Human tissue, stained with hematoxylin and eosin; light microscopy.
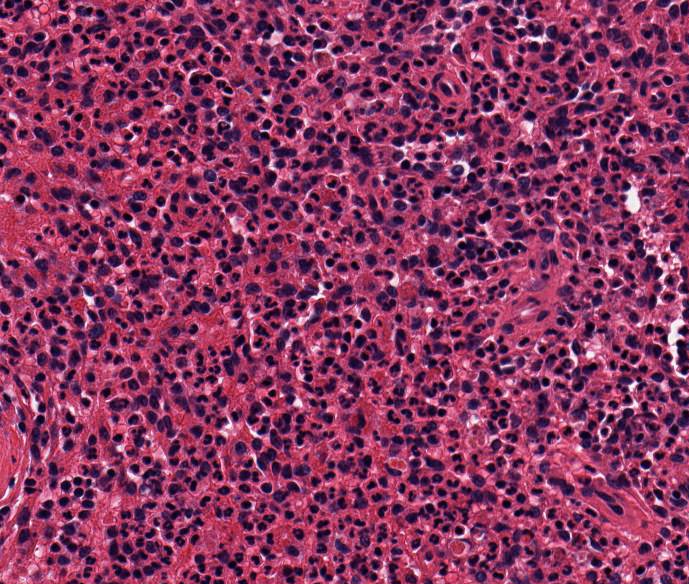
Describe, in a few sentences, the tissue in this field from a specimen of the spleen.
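Round cells in a diffuse sheet across the whole field; no glands or other organised units. Nuclei round, dark-staining, fairly uniform in size. Most cells: moderate rim of pink cytoplasm, nucleus often off-centre. Wavy pink fibrous band at lower left edge.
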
